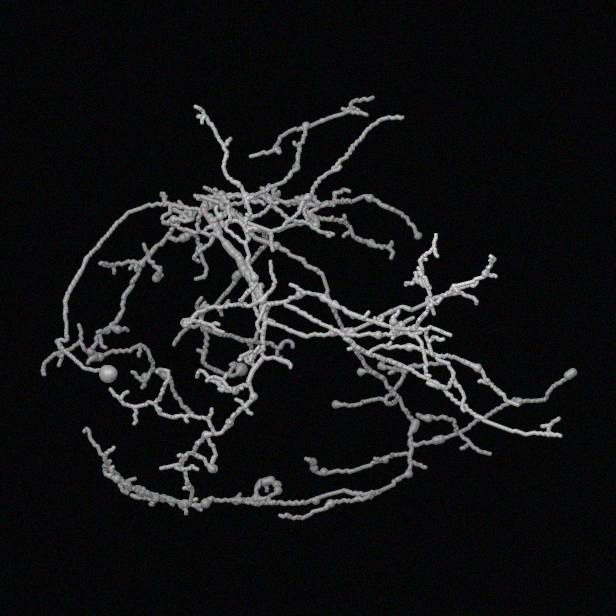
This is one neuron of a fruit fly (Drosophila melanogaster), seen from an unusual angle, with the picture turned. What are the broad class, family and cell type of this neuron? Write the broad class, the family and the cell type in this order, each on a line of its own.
nerve-cord intrinsic neuron
hemilineage 04B
IN04B046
